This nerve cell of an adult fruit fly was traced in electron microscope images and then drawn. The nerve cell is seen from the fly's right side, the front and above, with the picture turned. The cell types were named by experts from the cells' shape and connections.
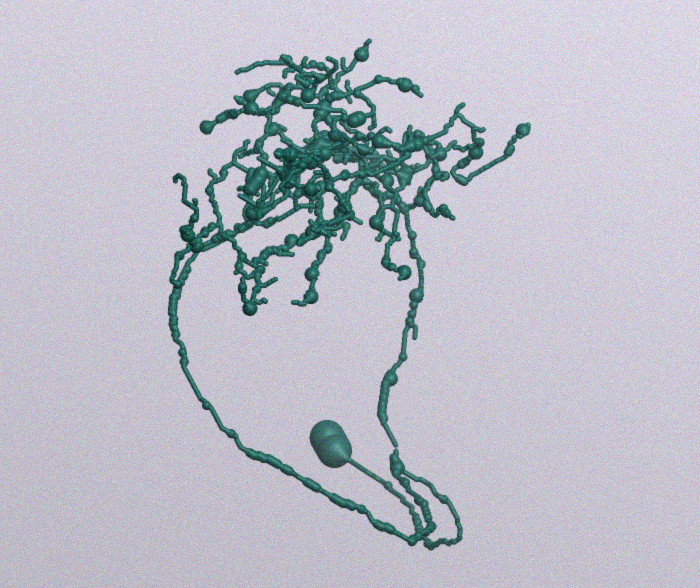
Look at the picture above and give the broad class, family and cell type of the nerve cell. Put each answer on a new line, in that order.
central-brain intrinsic neuron
hemilineage SLPp&v1_posterior
CB2189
